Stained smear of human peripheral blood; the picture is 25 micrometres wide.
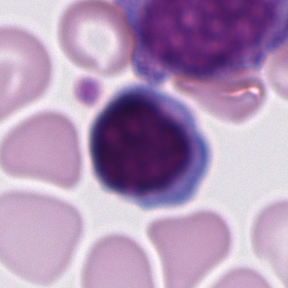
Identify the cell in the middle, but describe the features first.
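Start with the nucleus: it is round in outline and about 9 micrometres across. Its chromatin is dark and dense all the way through. Now look at the cytoplasm, which makes only a thin rim around the nucleus, and notice that this rim is widest on the right side of the cell. The outline of the whole cell is roughly round. This is a typical lymphocyte.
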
